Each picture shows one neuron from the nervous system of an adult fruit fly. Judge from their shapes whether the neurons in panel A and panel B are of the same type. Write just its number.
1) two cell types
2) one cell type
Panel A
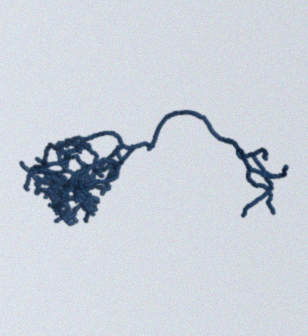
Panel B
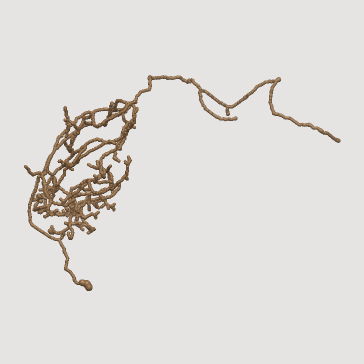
1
